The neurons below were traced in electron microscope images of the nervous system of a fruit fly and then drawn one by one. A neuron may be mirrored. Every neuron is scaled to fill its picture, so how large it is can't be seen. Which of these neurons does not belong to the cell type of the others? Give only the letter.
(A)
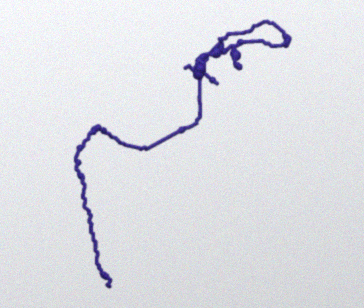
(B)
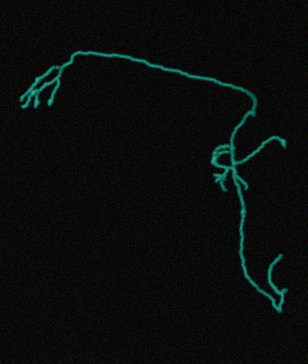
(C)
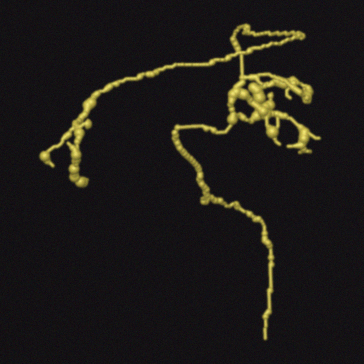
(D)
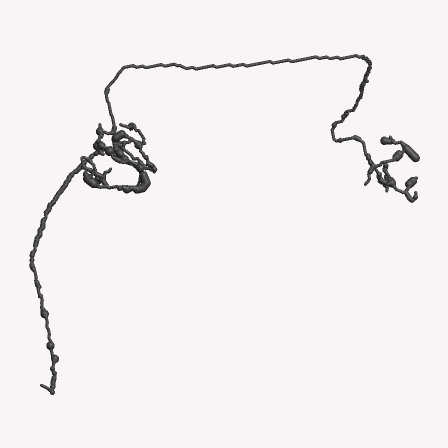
B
